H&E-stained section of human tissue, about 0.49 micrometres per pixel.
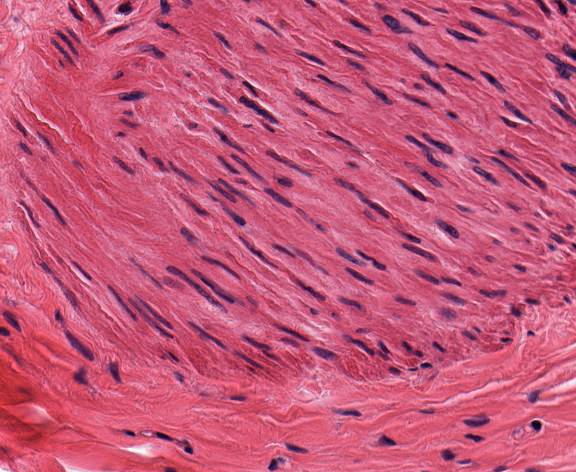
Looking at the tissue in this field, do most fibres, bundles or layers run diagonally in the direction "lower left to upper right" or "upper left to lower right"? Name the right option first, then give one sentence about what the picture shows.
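Upper left to lower right. A broad fascicle of spindle cells runs diagonally from the upper left toward the lower right across the centre of the field.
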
